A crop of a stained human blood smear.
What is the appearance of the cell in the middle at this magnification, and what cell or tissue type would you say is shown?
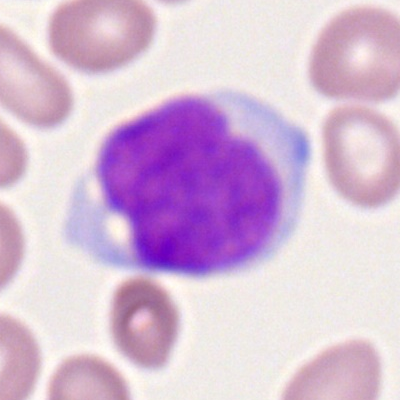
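Look first at the outline: it is irregular, with angular corners rather than a smooth round edge. Inside, the nucleus fills most of the cell. You will find no granules in the cytoplasm, but there are small clear white spots in it beside the left edge of the nucleus. This is a monocyte.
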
